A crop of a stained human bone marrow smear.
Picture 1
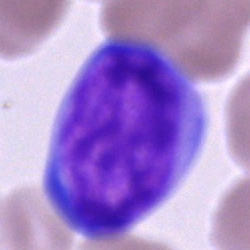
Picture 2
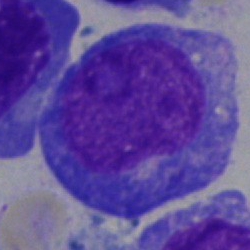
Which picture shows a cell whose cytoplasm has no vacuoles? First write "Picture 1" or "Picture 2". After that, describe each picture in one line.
Picture 1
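In picture 1: No vacuoles are seen in the cytoplasm.
In picture 2: A few small clear vacuoles lie in the cytoplasm on the right side.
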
